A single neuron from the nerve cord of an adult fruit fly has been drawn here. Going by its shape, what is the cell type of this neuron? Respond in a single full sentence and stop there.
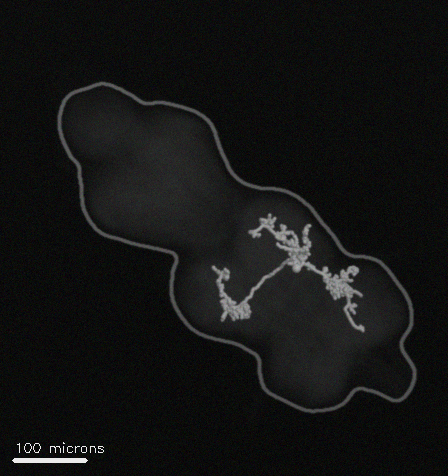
The neuron here falls under cell type IN07B029.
